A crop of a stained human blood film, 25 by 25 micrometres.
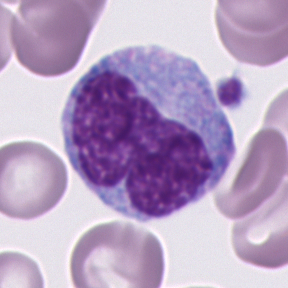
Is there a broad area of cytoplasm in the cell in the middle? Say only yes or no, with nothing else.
Yes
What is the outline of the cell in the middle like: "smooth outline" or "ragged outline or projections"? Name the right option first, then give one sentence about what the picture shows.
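Smooth outline. The cell outline is roughly round with a smooth edge.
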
